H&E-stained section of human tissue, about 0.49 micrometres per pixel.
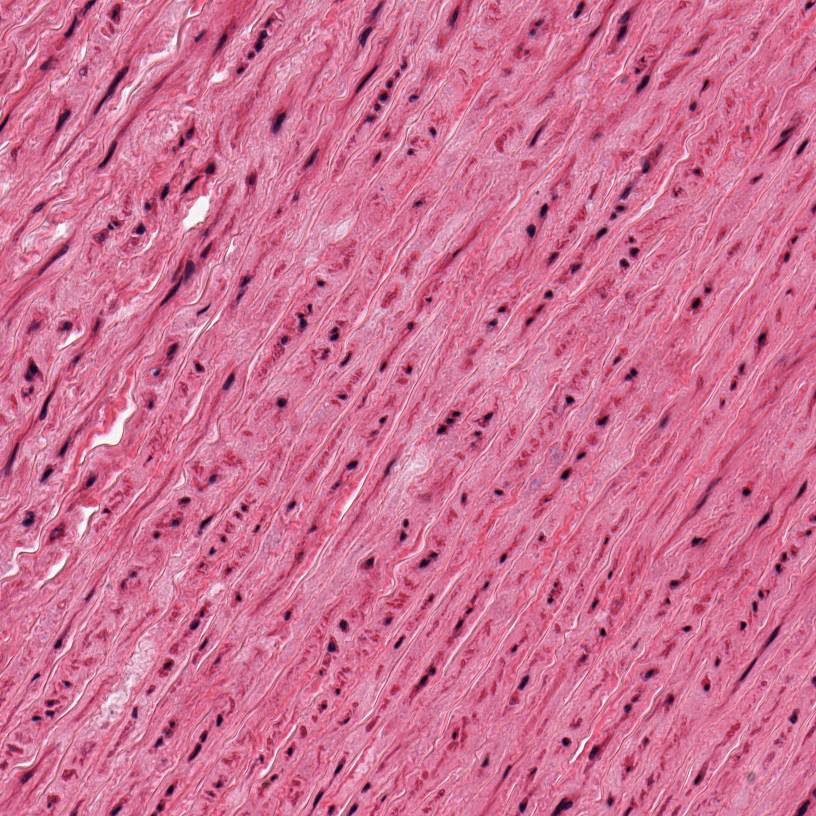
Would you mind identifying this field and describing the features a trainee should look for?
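This is the tunica media of an artery. Parallel, gently wavy fibres run diagonally from lower left to upper right, and the fibrous tissue stains pink throughout. Dark, elongated nuclei lie with their long axes parallel to the fibres.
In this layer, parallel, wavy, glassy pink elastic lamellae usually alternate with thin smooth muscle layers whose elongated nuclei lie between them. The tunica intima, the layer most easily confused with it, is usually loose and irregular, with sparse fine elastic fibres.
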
